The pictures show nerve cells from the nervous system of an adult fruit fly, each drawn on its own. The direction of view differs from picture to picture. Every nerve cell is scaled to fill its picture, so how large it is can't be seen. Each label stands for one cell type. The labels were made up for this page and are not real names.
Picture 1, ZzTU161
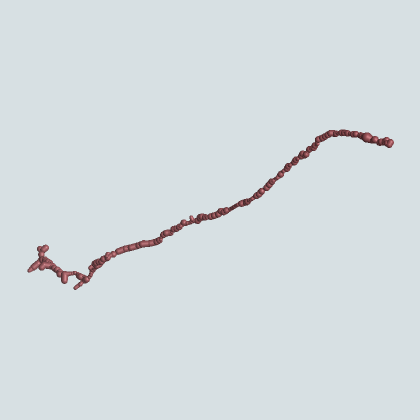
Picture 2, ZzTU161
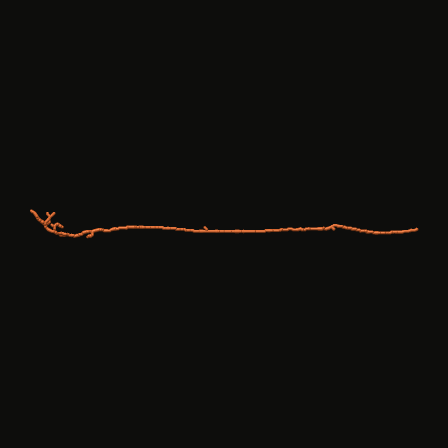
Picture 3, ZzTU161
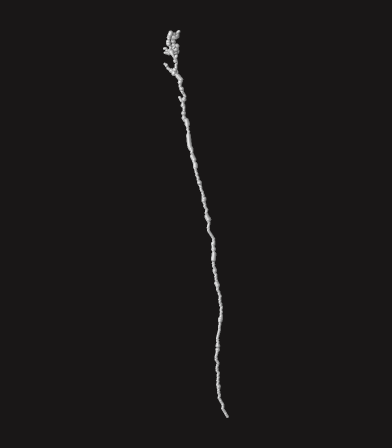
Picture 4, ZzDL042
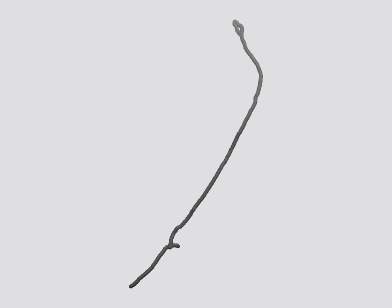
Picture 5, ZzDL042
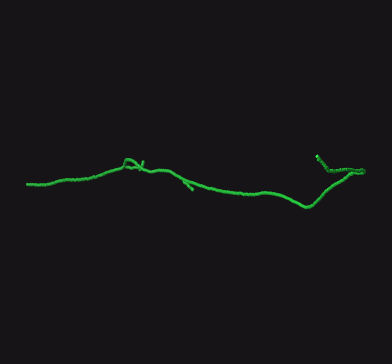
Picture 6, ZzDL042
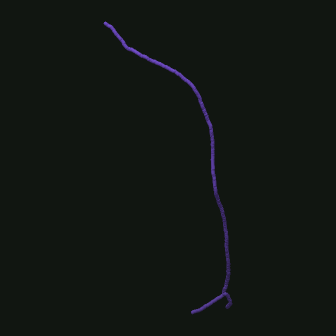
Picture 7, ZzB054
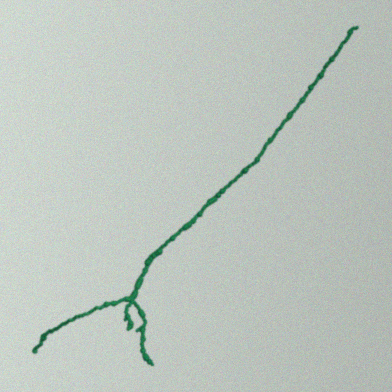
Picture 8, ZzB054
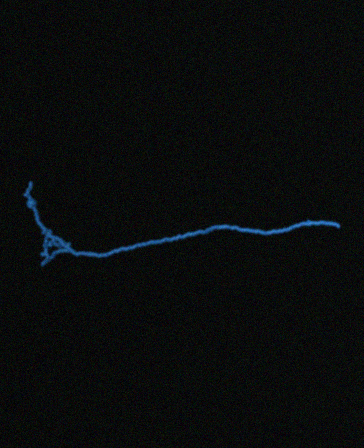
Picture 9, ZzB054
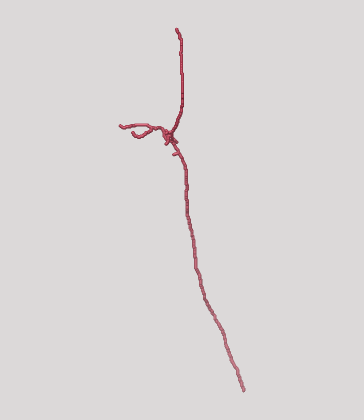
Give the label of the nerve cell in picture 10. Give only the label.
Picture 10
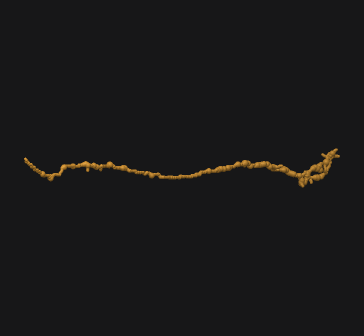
ZzTU161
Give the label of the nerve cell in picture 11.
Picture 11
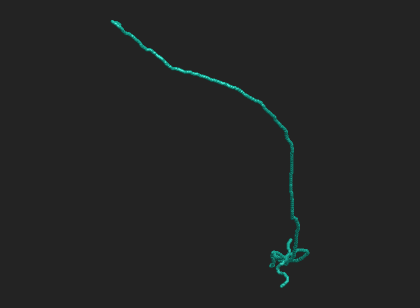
ZzDL042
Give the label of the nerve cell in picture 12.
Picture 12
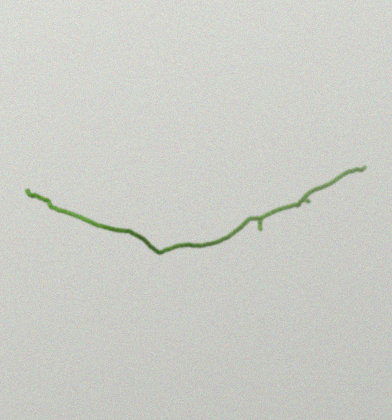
ZzDL042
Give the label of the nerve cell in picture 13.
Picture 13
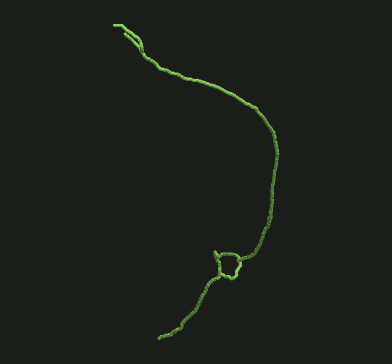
ZzDL042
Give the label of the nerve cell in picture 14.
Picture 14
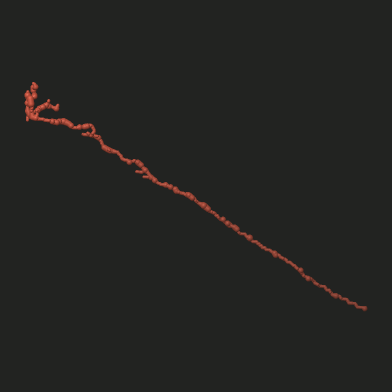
ZzTU161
